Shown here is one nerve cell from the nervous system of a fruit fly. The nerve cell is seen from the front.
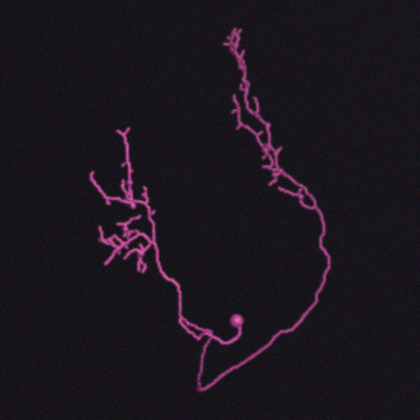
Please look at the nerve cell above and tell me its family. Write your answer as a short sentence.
The family is Tm.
